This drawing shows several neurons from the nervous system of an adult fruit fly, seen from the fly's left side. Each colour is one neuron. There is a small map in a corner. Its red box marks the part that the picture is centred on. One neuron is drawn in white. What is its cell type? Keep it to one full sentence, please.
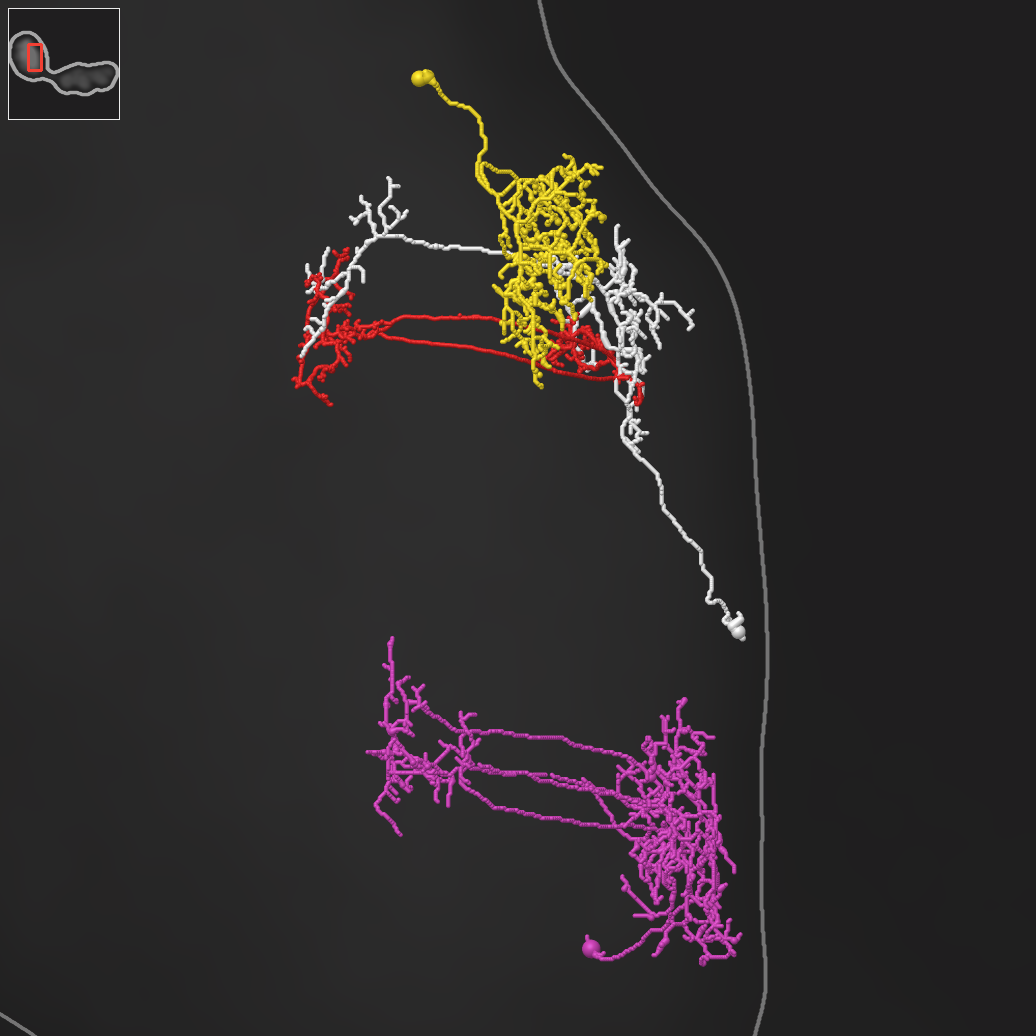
The neuron here falls under cell type Y13.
